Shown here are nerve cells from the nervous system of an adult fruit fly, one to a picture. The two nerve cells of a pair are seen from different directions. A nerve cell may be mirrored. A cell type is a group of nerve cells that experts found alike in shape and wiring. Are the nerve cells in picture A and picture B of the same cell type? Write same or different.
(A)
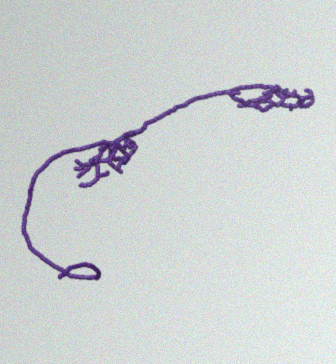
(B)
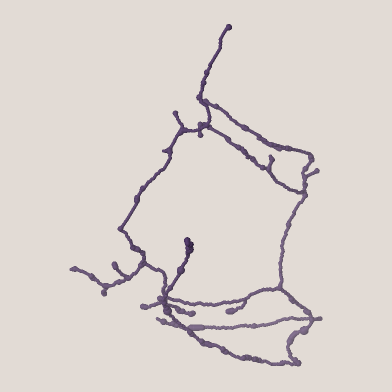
different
